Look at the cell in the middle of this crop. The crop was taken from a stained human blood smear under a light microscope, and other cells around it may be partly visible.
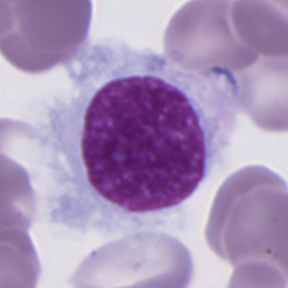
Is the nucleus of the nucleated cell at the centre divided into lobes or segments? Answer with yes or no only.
No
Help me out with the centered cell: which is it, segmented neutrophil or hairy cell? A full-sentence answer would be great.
In the central position of this crop, the cell is a hairy cell.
